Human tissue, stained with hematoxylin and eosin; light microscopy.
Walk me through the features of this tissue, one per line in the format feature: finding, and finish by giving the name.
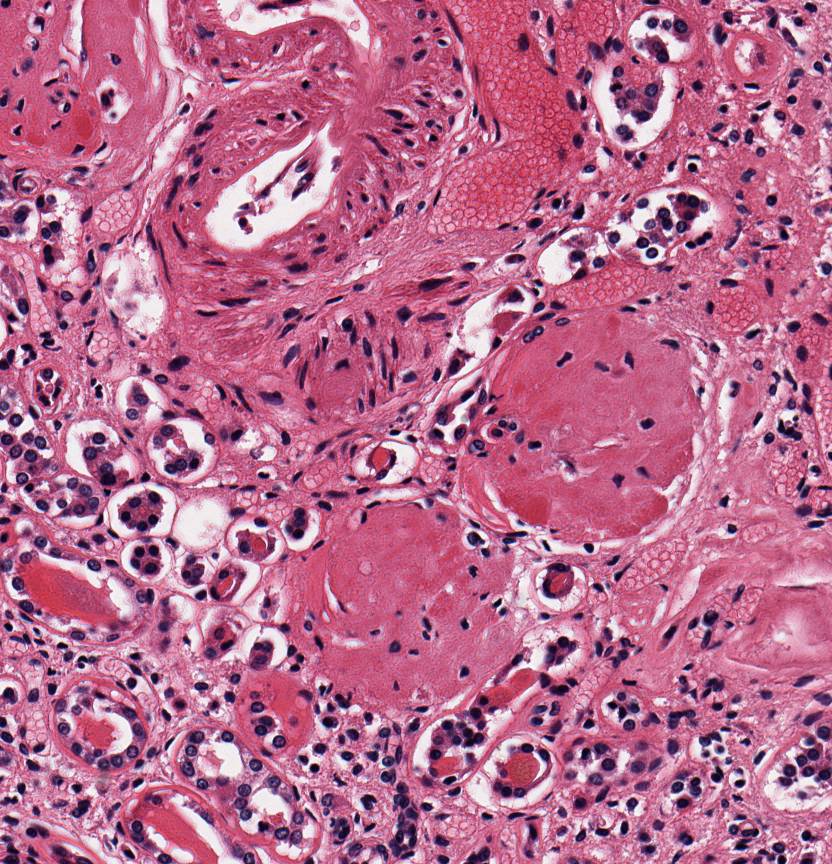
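Masses: two large, rounded, pale-pink hyaline masses with sparse nuclei, centre and right of field
Tubules: many, small and round, lower left, each lined by a single layer of cuboidal cells
Casts: homogeneous and pink, in several tubules, mainly lower left and bottom
Fat cells: none anywhere in the field
Name: renal cortex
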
